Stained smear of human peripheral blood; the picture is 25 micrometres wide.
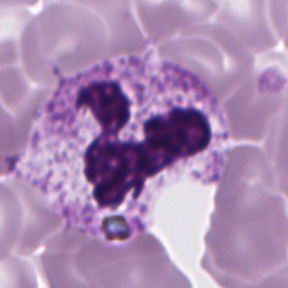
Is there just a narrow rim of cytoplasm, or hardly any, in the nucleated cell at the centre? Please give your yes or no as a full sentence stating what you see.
No, the cell has plenty of cytoplasm around its nucleus.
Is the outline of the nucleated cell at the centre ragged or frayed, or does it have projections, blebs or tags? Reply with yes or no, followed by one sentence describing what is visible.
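Yes. Small pointed projections stand out from the upper left part of the outline.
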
